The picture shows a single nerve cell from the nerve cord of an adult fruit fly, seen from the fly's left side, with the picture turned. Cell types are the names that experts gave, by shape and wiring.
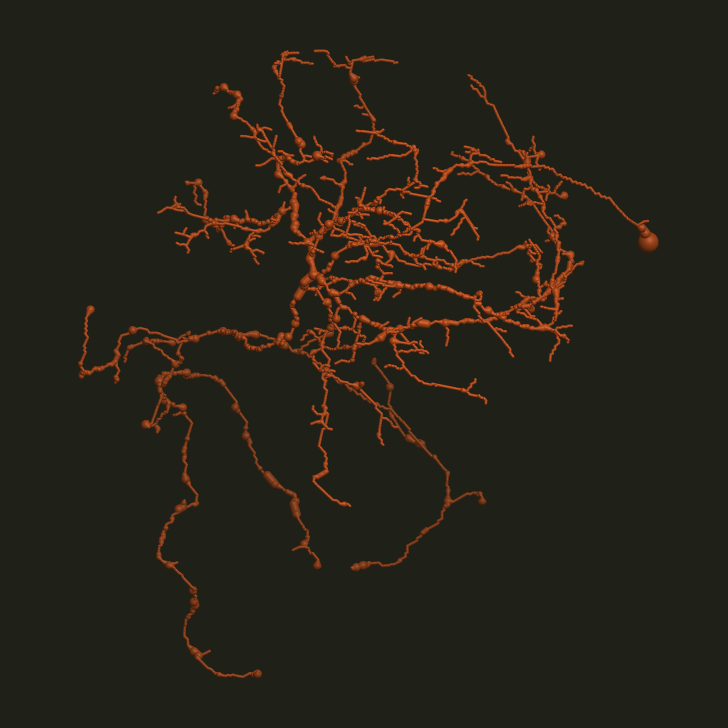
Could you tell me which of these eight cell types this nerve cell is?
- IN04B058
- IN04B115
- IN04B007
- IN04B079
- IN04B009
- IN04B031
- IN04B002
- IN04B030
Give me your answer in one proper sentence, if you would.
Under cell type classification, the nerve cell is IN04B058.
